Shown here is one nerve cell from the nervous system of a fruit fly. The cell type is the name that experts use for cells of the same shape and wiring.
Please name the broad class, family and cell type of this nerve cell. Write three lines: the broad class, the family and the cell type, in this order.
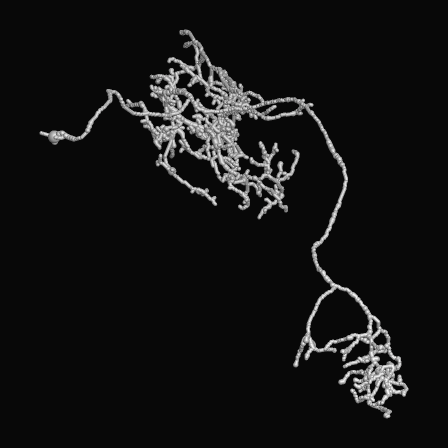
central-brain intrinsic neuron
hemilineage DM4_dorsal
SIP088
